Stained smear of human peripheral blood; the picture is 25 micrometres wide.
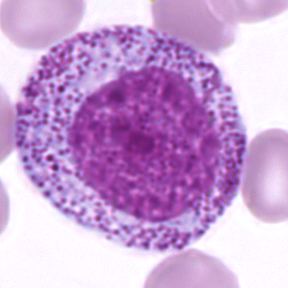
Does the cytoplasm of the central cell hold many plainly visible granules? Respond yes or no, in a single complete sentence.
Yes, many granules can be seen in the cytoplasm of the cell.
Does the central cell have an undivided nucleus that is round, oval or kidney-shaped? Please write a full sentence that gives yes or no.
Yes, this cell's nucleus is a single compact round, oval or kidney-shaped mass, not band-shaped.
